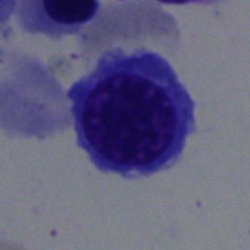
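Erythroblast. Small blunt bulges project along the cell edge. Most of the cell is filled by the nucleus, so only a narrow rim of cytoplasm remains, and that rim is deep blue. The dark purple chromatin is speckled with small pinkish spots.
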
